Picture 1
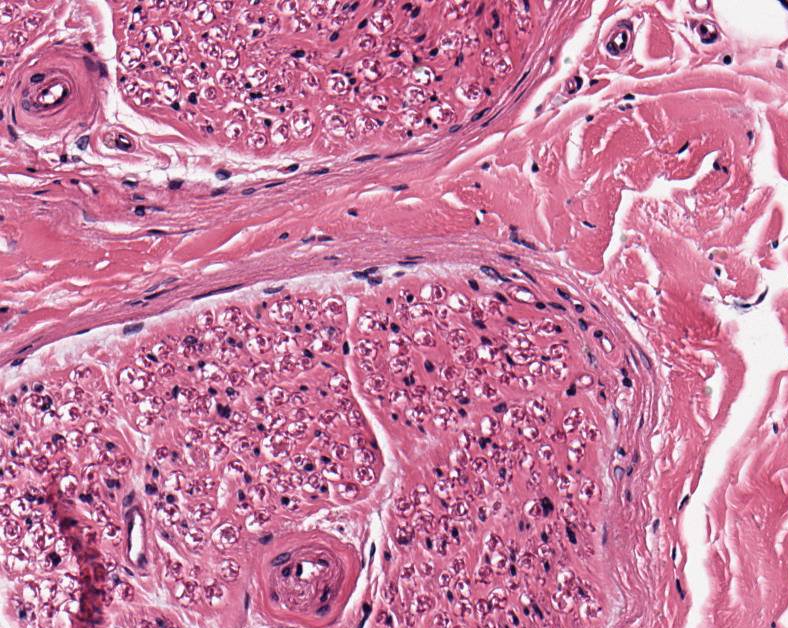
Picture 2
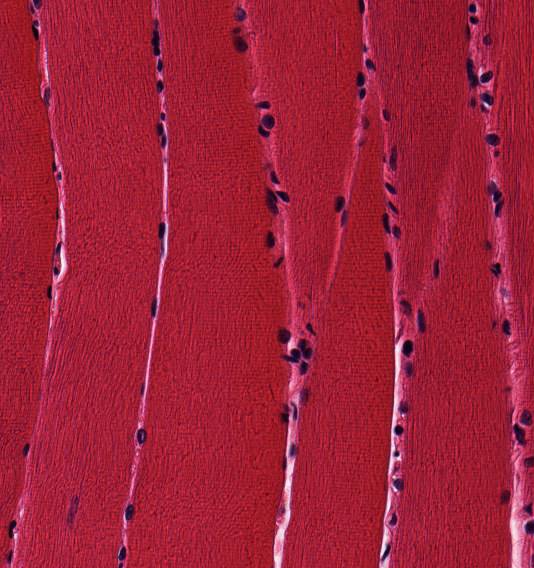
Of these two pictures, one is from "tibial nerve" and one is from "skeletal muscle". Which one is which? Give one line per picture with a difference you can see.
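Site of picture 1: tibial nerve. Inside the bundles the fibres are cut in cross section as many small round profiles, each a pale ring around a central pink dot, consistent with myelinated nerve fibres.
Site of picture 2: skeletal muscle. Long muscle fibres run roughly parallel from the top to the bottom of the field.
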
